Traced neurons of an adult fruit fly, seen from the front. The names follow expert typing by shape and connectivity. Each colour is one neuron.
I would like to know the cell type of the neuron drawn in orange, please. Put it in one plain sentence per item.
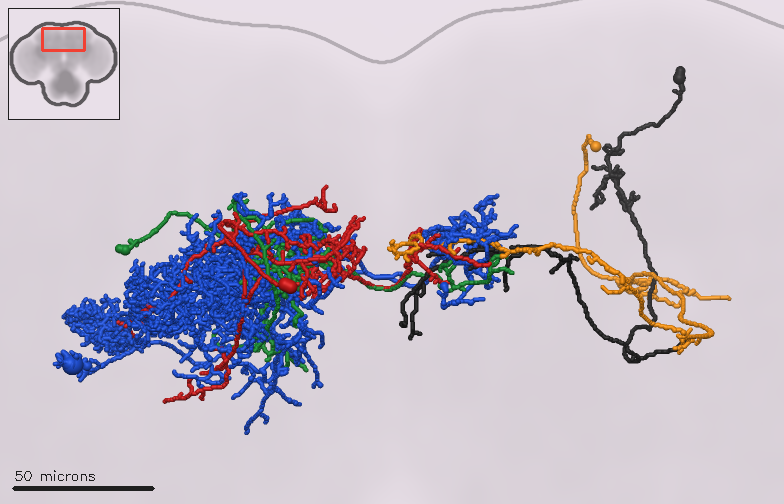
The cell type is KCg-d.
